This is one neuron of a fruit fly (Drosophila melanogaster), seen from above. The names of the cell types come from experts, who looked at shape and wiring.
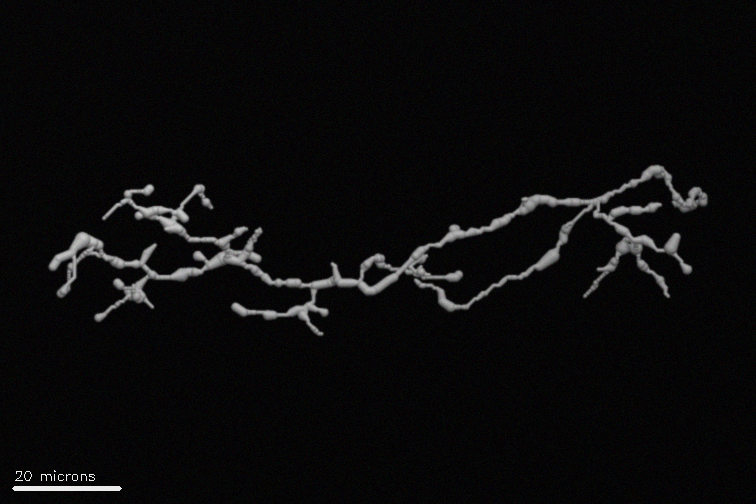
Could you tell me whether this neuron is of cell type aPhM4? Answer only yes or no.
yes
